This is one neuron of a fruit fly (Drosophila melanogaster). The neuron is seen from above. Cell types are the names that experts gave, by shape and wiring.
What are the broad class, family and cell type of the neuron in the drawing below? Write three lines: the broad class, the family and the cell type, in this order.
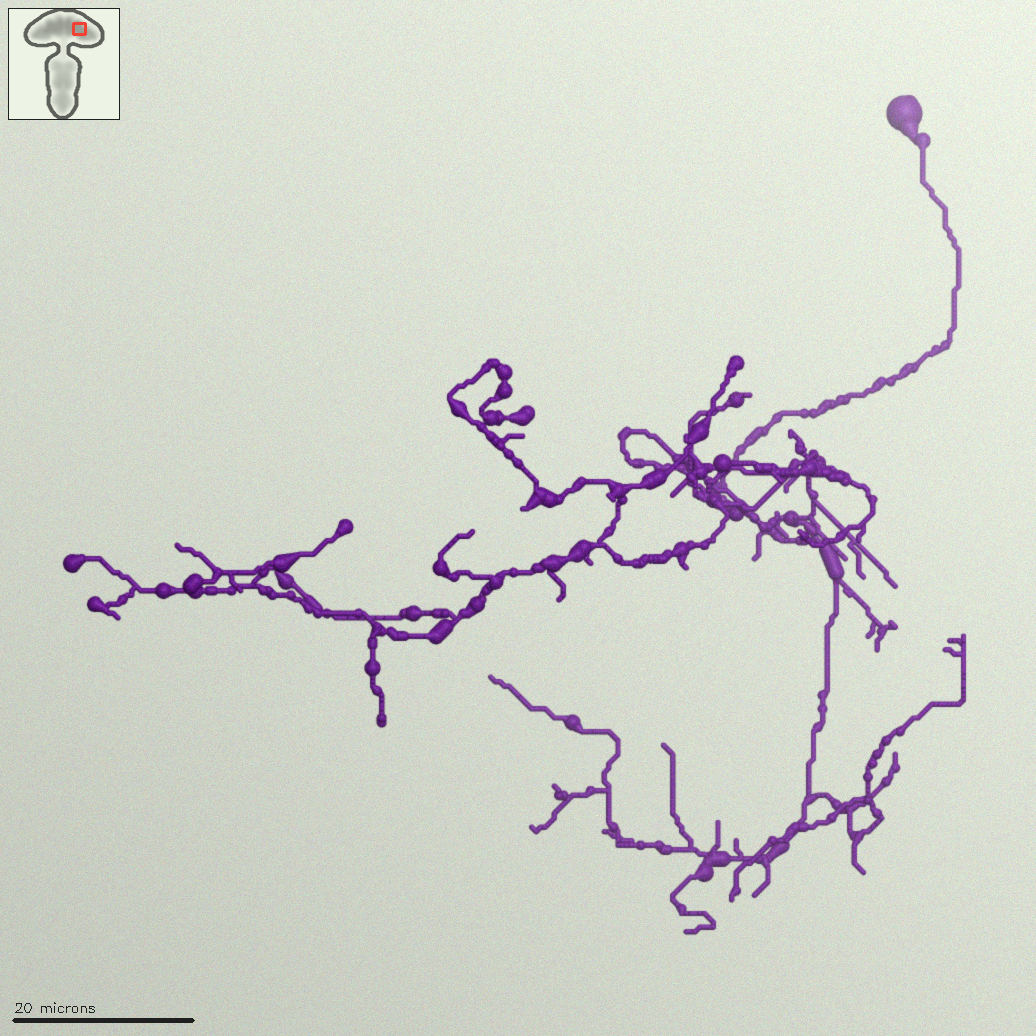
central-brain intrinsic neuron
hemilineage LHa2
CB1448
